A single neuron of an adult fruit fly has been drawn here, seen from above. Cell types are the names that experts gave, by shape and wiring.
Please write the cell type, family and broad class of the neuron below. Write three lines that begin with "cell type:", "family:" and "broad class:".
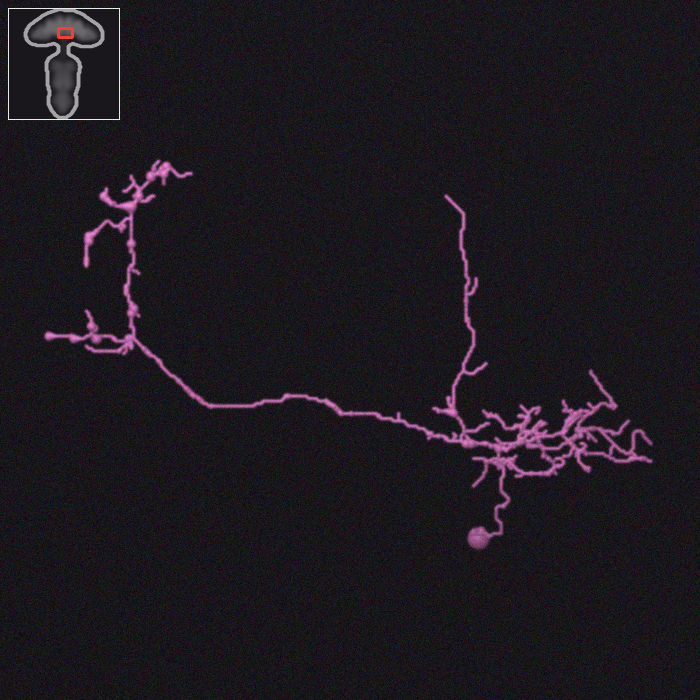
cell type: CB1556
family: hemilineage DM6_posterior
broad class: central-brain intrinsic neuron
